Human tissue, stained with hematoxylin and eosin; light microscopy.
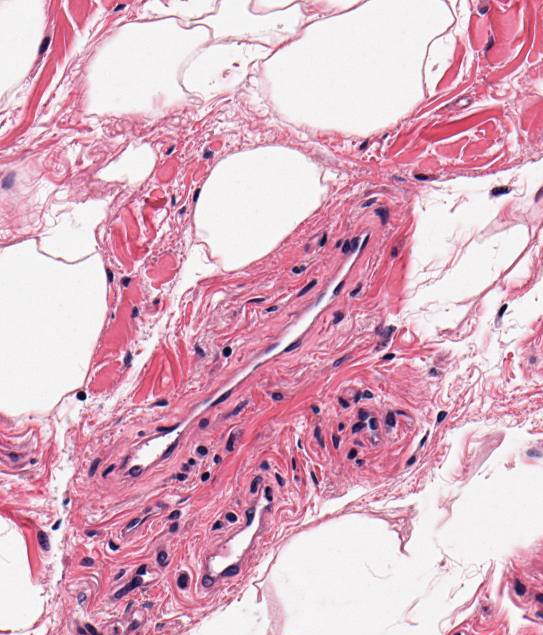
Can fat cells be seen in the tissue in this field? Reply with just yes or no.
Yes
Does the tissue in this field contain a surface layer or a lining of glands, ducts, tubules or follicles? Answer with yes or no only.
No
